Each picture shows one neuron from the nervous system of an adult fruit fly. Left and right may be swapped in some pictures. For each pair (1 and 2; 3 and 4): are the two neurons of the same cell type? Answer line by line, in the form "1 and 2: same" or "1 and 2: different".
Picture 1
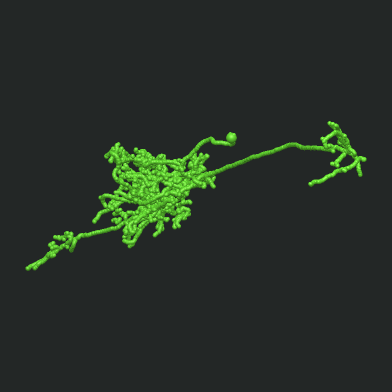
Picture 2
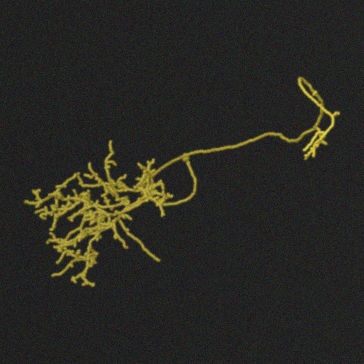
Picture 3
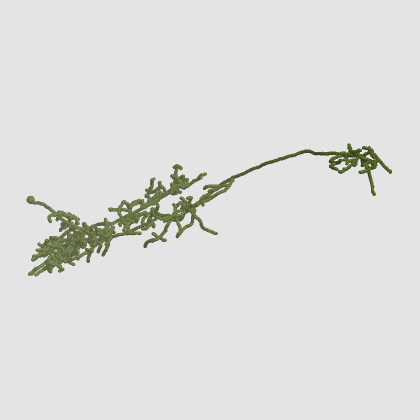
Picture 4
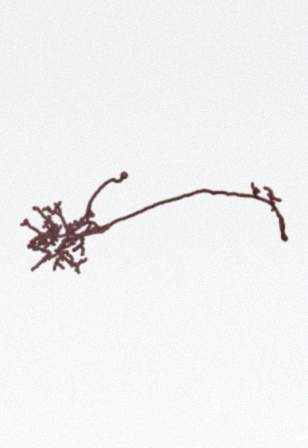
1 and 2: different
3 and 4: different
